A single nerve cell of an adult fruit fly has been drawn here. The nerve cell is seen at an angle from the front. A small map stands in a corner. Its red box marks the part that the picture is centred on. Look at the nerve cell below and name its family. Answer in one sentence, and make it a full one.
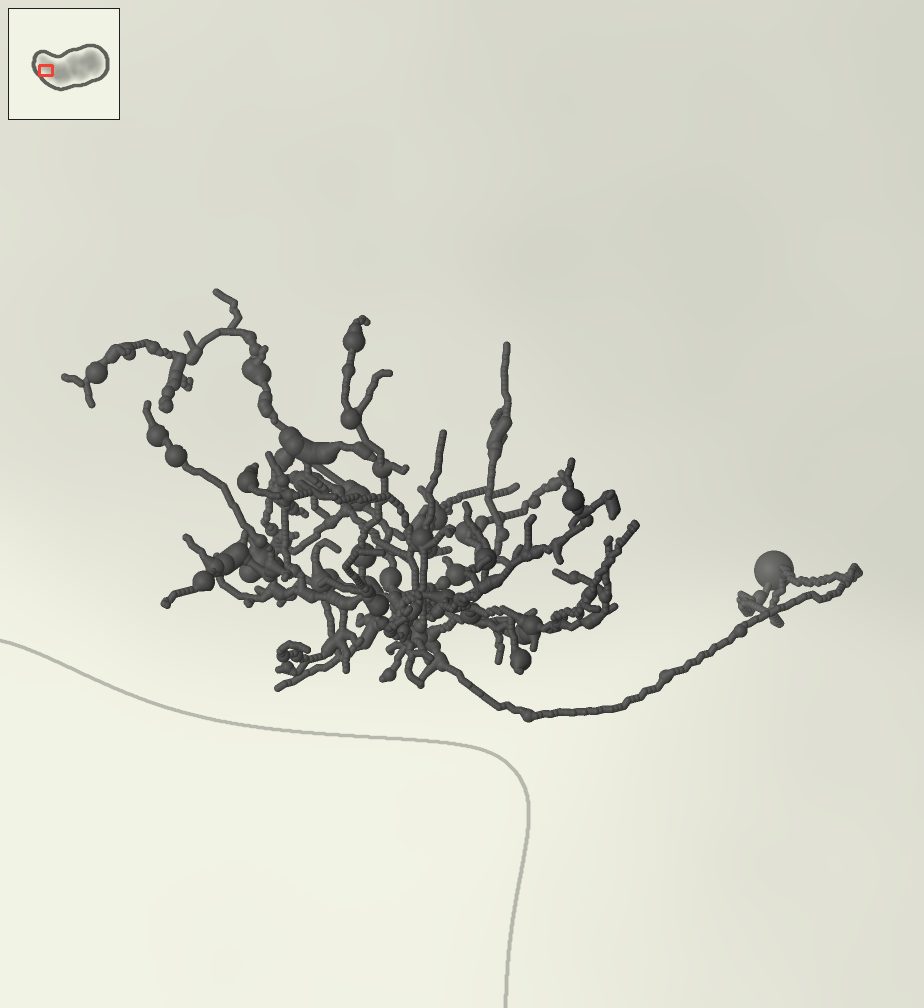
What the nerve cell belongs to is the family hemilineage 14A.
